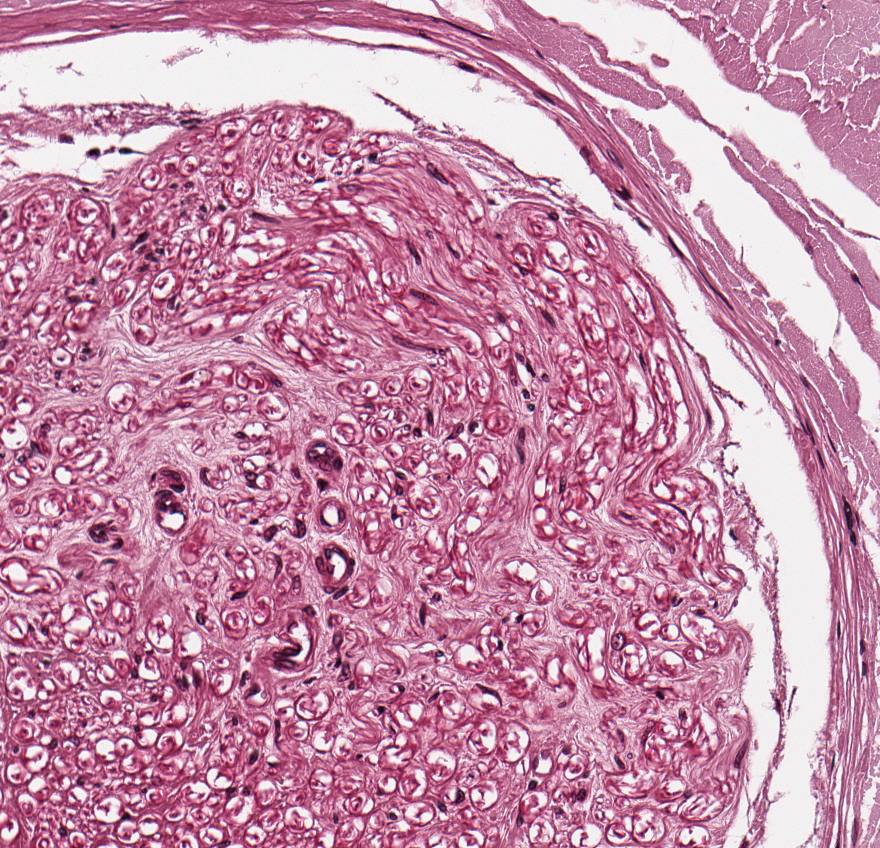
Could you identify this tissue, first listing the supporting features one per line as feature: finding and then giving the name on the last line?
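Bundle: large, rounded, takes up the left and lower field
Profiles: many, small, round, each a clear halo around a central pink dot
Border: near upper right, profiles drawn out, wavy, elongated, roughly parallel to it
Wrapping: thin concentric layers on the upper right
Layers: flattened cells, thin elongated nuclei
Name: tibial nerve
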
